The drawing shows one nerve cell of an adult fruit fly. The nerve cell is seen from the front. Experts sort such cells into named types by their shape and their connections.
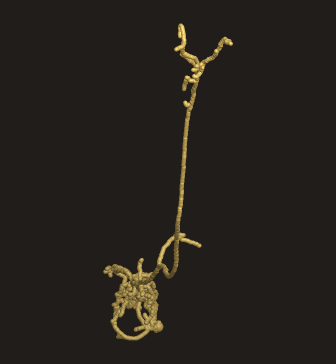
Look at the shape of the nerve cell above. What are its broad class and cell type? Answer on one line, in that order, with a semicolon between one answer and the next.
ascending neuron; ANXXX169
